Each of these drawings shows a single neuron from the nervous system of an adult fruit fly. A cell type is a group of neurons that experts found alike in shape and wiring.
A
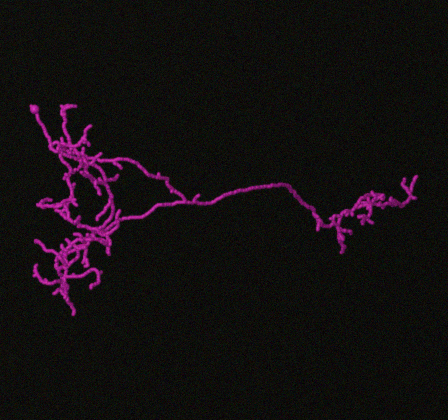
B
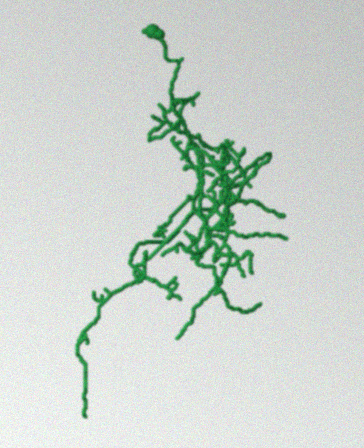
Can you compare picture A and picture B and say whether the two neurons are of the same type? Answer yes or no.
yes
